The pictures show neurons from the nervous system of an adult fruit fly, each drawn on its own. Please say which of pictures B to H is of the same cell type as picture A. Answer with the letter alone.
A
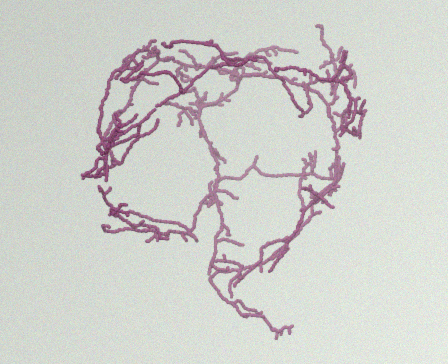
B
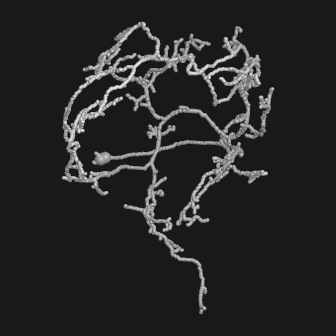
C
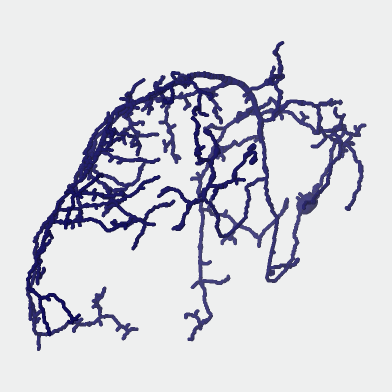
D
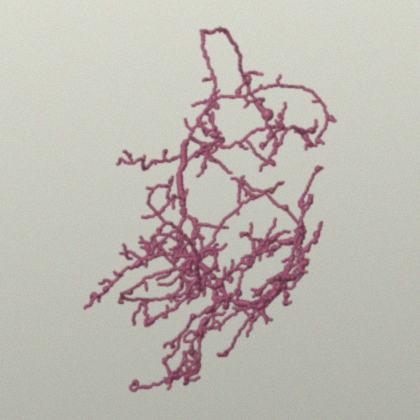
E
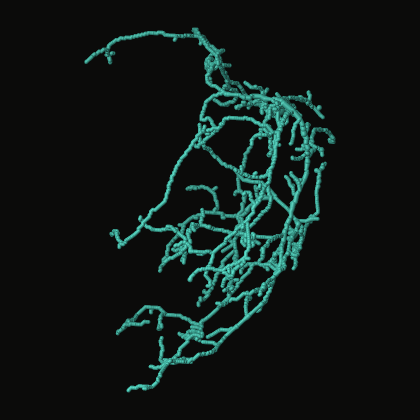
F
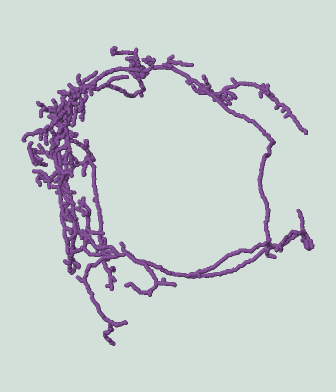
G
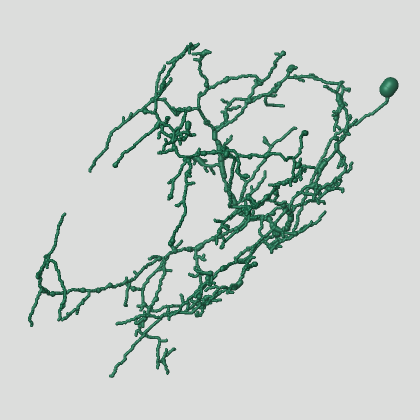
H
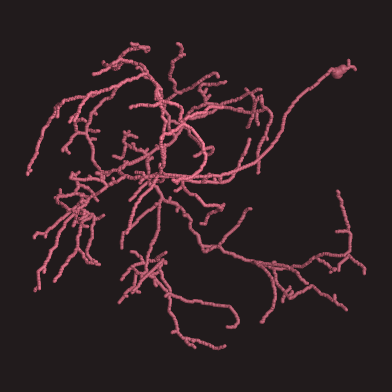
B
